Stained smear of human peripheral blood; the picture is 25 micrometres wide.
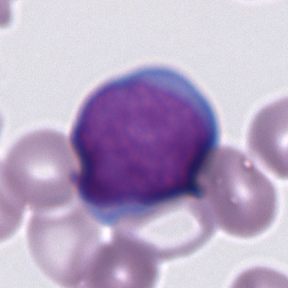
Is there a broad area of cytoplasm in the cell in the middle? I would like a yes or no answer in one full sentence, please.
No, its cytoplasm is scant rather than broad.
